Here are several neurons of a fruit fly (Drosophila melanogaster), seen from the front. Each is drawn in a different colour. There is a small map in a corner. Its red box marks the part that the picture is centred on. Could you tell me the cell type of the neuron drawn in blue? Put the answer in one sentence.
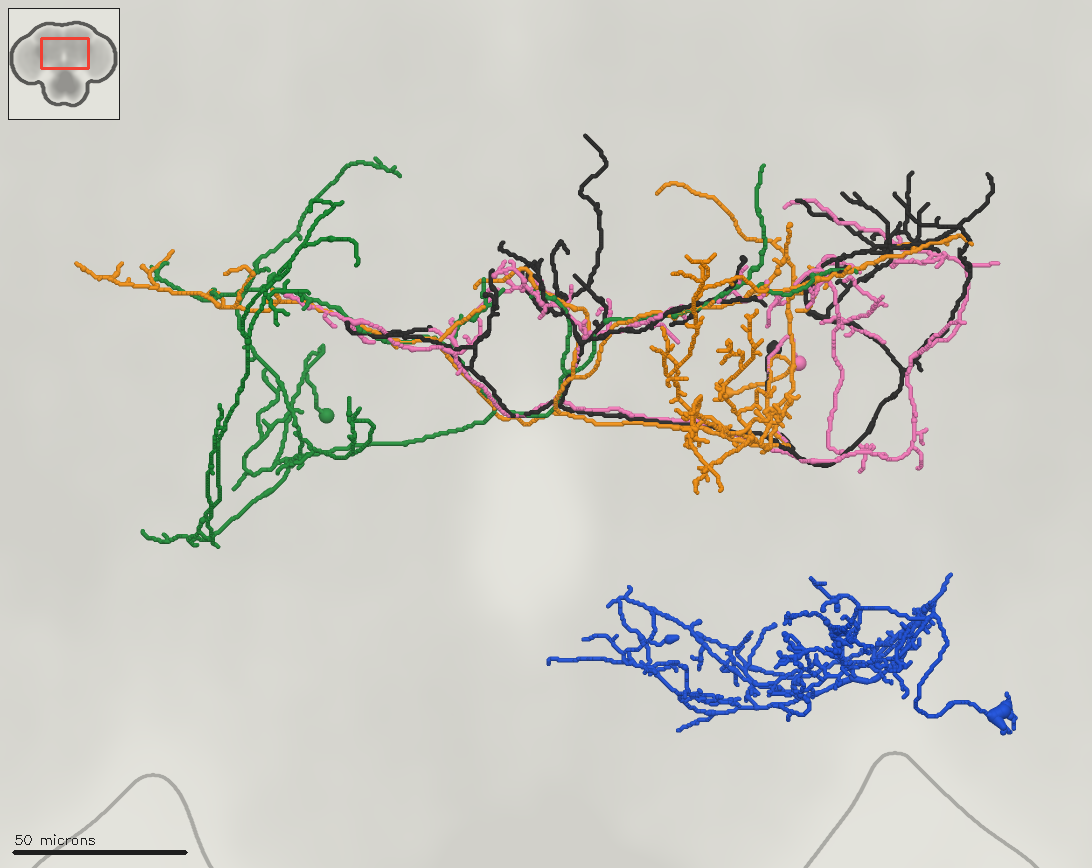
The cell type is CB1942.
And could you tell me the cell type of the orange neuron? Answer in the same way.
The cell type is PS270.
